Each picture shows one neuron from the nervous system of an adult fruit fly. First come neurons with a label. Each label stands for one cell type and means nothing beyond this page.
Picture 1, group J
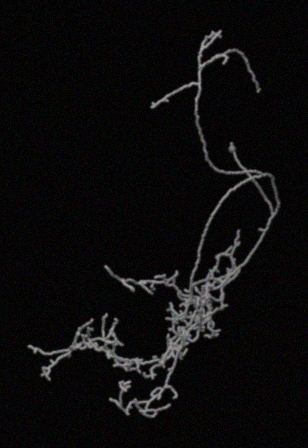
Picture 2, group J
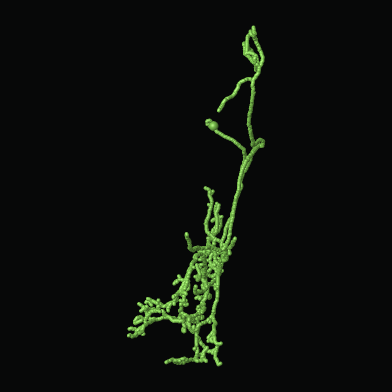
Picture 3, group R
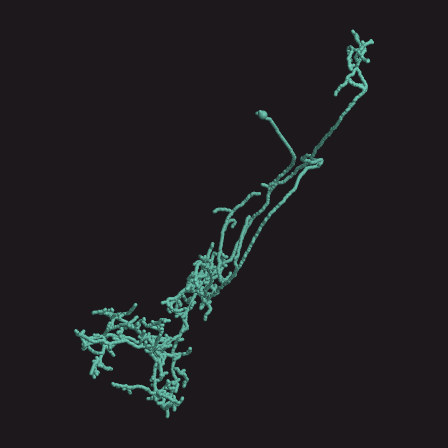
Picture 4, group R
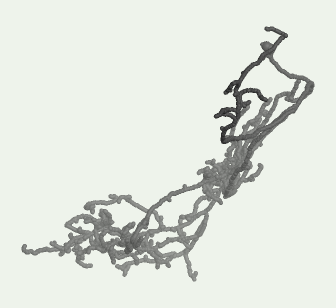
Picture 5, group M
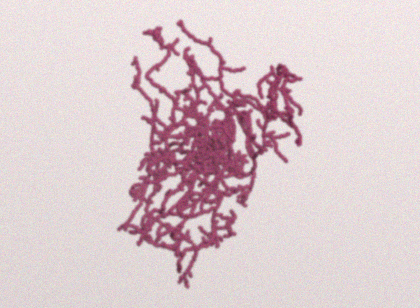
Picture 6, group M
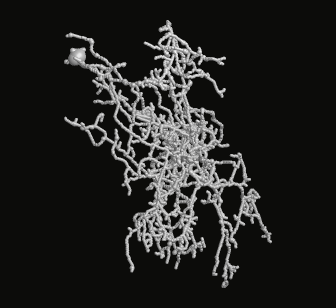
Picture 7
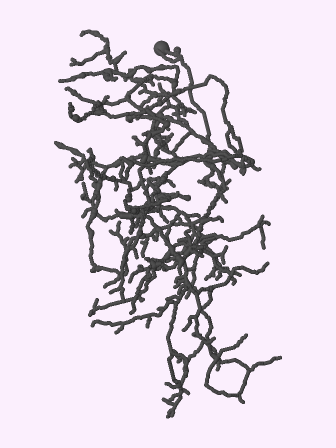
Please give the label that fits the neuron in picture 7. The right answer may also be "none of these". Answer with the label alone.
none of these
